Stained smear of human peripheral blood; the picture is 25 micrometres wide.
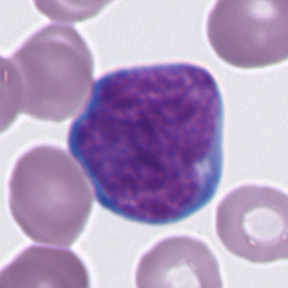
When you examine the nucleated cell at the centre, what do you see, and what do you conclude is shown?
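Starting with the cytoplasm: it is deep blue, and its rim is widest at the lower right. The nucleus fills about 80% of the cell's area, and its chromatin is fine and evenly spread, with no coarse dark clumps. I see no projections either; the surface is smooth. The cell is a myeloblast.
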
